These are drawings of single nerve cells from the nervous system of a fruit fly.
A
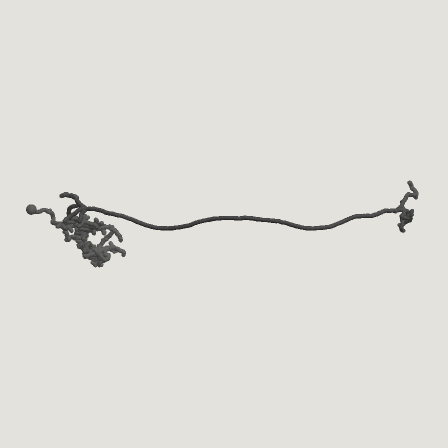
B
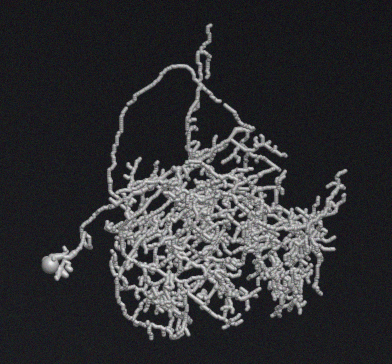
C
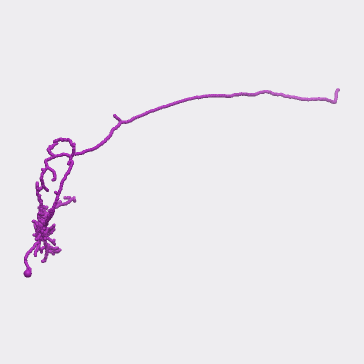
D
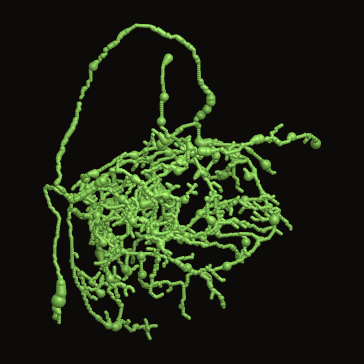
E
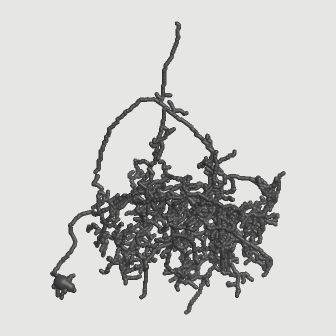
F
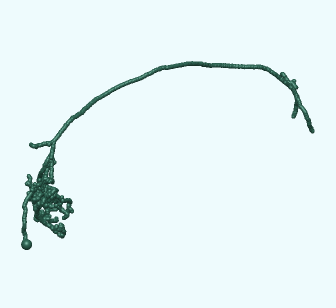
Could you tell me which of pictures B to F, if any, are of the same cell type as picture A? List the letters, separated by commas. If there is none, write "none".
F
